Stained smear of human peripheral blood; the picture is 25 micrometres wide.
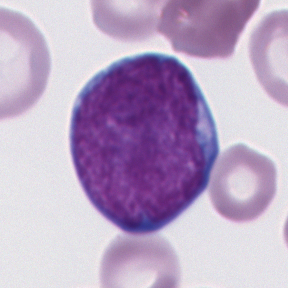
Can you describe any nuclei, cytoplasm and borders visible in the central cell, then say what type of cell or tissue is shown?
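Chromatin fine, evenly dispersed, no coarse clumps. Cytoplasm a thin rim around the nucleus. No granules, no vacuoles. Myeloblast.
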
